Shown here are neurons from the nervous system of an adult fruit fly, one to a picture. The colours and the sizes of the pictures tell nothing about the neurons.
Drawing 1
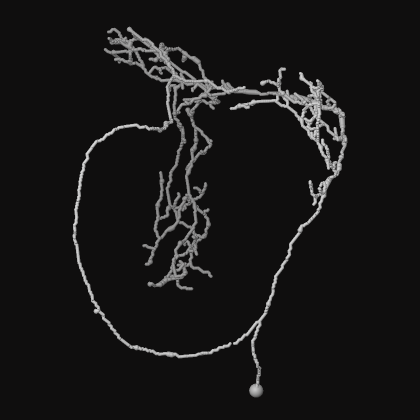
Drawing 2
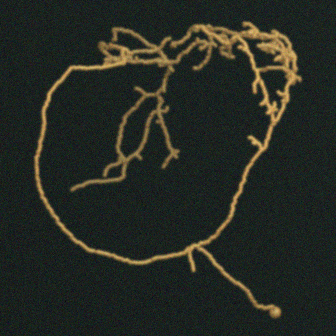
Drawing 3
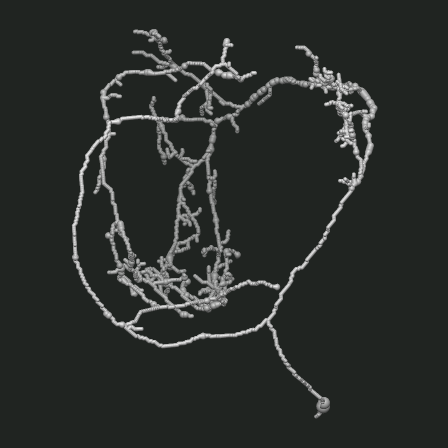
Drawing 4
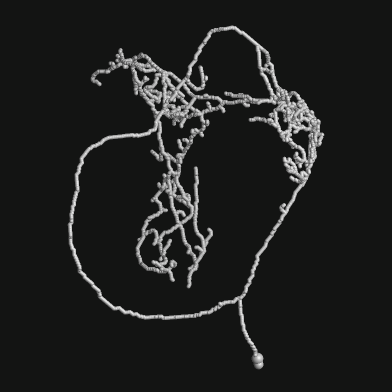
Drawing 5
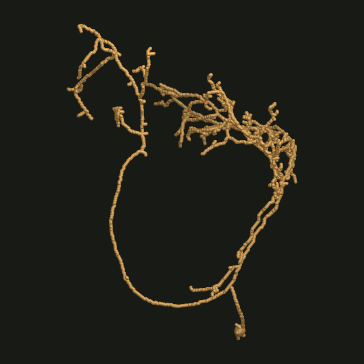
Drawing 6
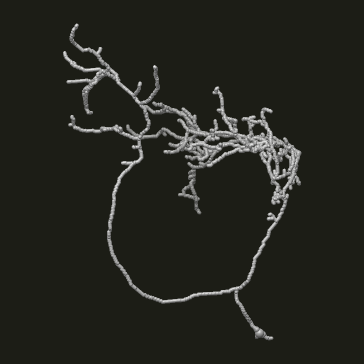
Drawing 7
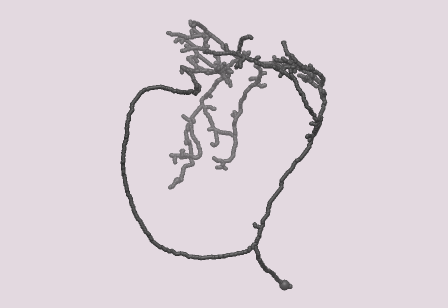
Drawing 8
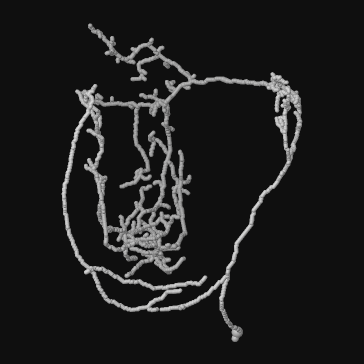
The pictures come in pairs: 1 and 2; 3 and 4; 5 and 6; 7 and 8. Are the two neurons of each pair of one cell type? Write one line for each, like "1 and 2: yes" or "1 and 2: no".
1 and 2: no
3 and 4: yes
5 and 6: yes
7 and 8: no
